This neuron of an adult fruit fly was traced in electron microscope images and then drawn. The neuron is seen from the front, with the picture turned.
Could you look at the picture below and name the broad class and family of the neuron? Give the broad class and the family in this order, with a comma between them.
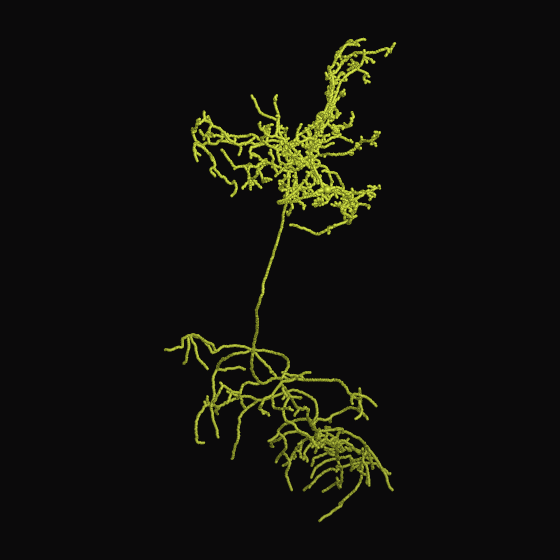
descending neuron, hemilineage MX3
